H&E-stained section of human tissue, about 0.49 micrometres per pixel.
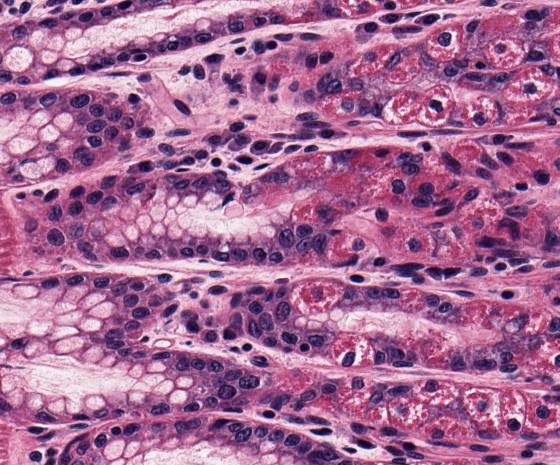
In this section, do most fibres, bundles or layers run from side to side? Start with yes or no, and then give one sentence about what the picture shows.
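Yes. Elongated glands run in parallel, roughly horizontally, across the whole field.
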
